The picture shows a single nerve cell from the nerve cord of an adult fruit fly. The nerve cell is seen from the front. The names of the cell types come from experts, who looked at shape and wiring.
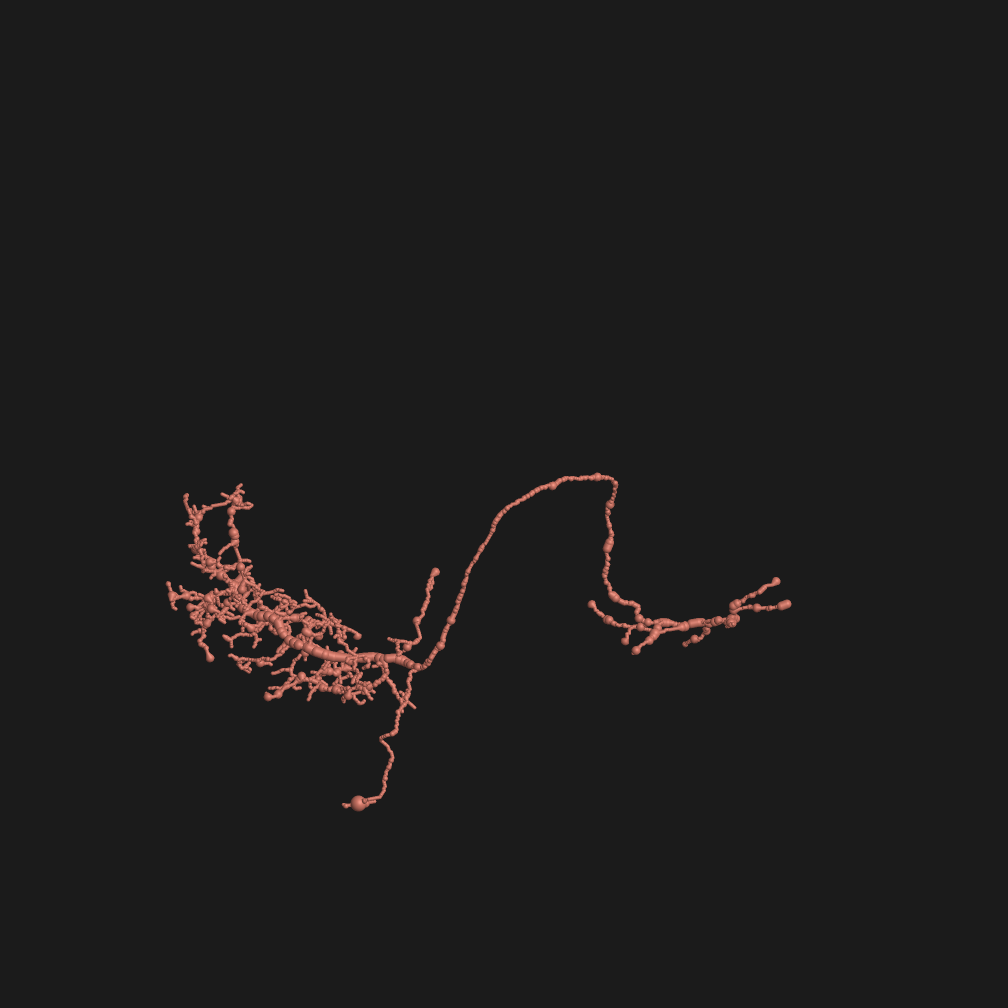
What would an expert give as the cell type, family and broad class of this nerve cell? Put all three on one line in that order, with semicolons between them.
IN06B067; hemilineage 06B; nerve-cord intrinsic neuron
